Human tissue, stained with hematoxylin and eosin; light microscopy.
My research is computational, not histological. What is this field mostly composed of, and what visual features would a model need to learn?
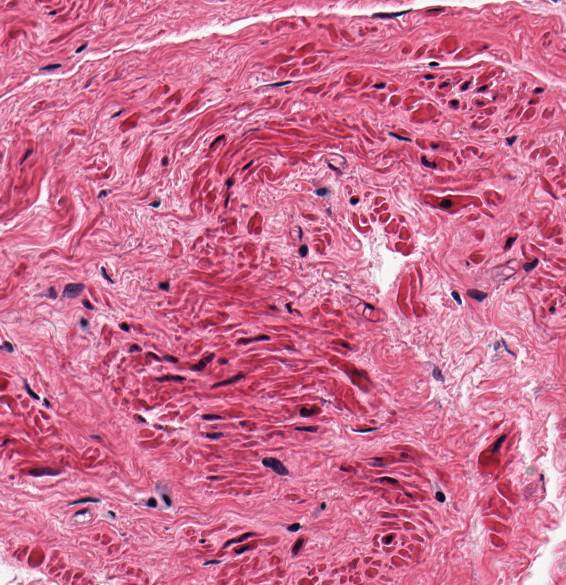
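Fibromuscular stroma makes up the field. It consists of interlacing bundles of deeply eosinophilic smooth muscle cells running in different directions, with paler pink, wavy, fibrillar collagen between the bundles. In the centre and lower centre the muscle cells are cut lengthwise and carry elongated nuclei. No epithelium is present.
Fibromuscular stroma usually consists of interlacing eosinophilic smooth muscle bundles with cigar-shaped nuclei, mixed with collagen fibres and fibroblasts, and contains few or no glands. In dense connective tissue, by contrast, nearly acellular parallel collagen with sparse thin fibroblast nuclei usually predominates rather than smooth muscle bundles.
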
